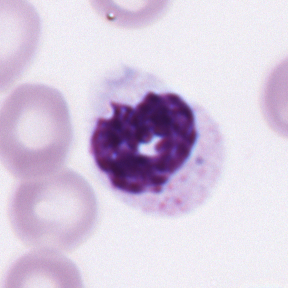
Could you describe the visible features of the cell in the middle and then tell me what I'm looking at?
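Look first at the nucleus: a lumpy, folded mass with a small clear gap near its centre. Its chromatin is dark purple and coarsely clumped. Granules are sparse, so much of the cytoplasm looks clear. The cell outline is roughly round, though faint and ragged at the upper left. The cell is a segmented neutrophil.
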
